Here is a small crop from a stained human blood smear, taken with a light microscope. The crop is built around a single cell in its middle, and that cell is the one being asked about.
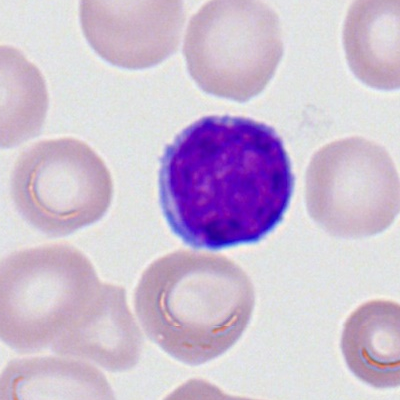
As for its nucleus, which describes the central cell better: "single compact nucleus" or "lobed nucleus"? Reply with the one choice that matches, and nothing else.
Single compact nucleus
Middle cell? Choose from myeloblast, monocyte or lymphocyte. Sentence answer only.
The cell at the middle of the crop is recognized as a lymphocyte.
